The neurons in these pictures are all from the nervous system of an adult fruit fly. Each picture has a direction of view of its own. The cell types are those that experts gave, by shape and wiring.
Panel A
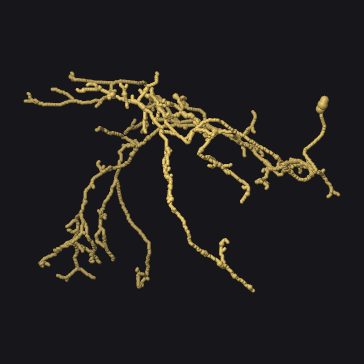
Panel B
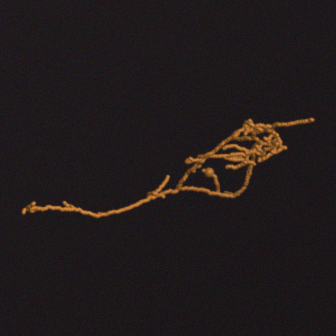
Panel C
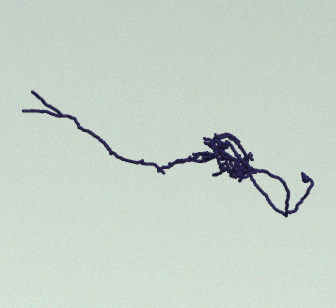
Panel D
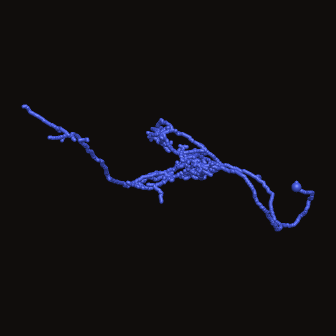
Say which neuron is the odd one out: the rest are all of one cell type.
Panel A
